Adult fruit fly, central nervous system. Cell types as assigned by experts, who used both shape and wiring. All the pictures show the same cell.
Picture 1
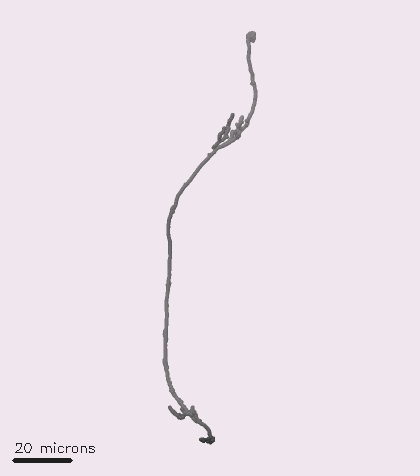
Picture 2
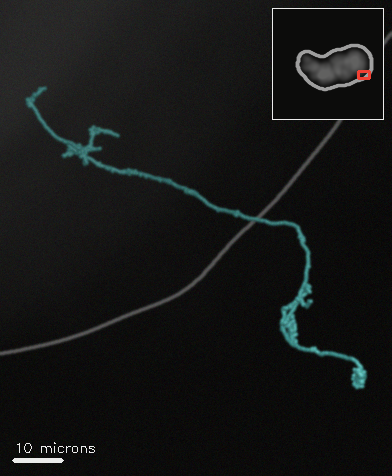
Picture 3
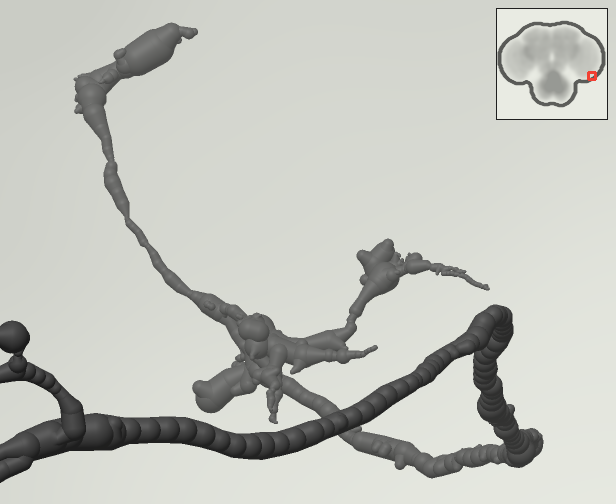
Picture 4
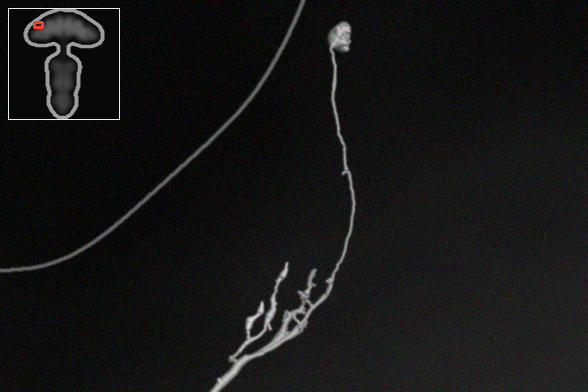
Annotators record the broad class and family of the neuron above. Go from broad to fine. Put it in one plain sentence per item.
An optic-lobe intrinsic neuron of the L family.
